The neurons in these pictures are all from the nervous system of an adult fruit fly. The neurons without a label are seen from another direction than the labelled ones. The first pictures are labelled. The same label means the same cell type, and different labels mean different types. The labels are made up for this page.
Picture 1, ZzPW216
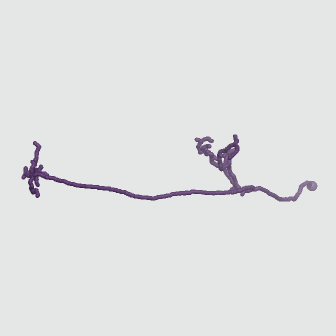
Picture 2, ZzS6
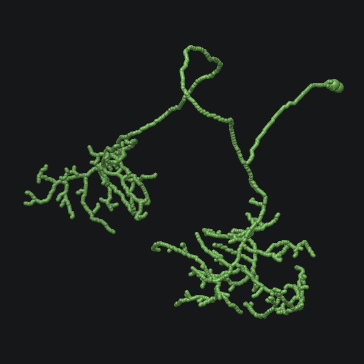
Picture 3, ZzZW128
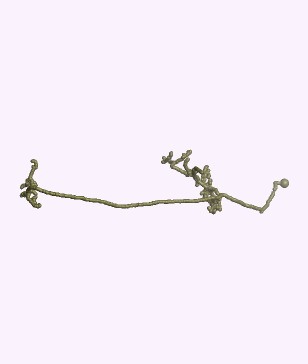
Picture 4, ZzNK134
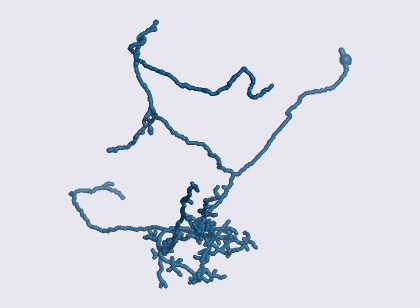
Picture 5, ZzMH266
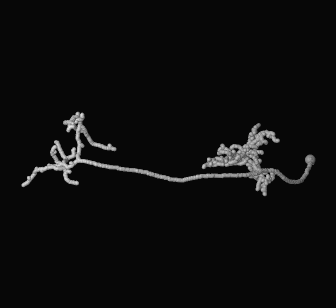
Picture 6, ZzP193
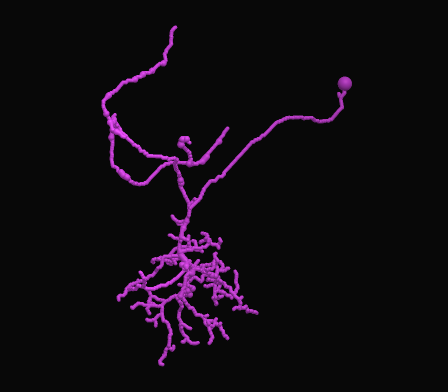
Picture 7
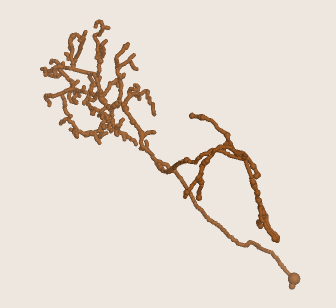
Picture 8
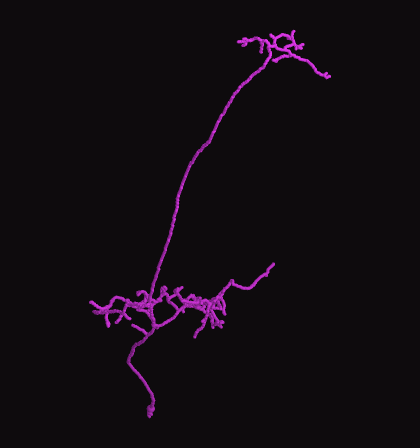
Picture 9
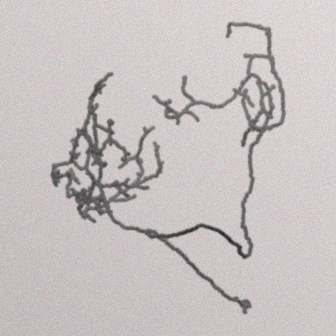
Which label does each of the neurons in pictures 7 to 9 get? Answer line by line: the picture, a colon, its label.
7: ZzP193
8: ZzZW128
9: ZzS6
